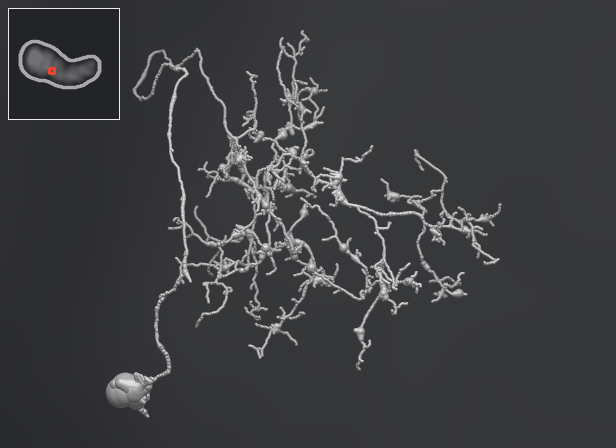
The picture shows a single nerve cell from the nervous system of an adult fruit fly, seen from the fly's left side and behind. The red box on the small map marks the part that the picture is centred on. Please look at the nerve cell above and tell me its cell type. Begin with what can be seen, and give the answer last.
Its cell body lies at the lower left of the picture. In this view it is about as wide as it is tall. It is an optic-lobe intrinsic neuron. Its cell type is Li22.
